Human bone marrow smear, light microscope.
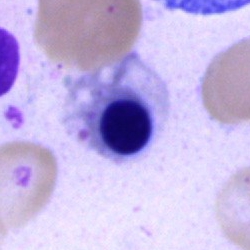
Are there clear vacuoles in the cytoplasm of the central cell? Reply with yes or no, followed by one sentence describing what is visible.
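Yes. A few small clear spots lie in the upper part of the cytoplasm.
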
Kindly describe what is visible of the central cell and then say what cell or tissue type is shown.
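Off-centre, toward the lower right of the cell, sits the nucleus. The cytoplasm occupies more of the cell than the nucleus does. In the upper part of the cytoplasm there are a few small clear spots, and in its lower left part a few small purple dots. The cell is an erythroblast.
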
